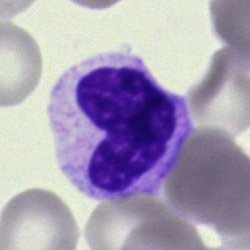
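Metamyelocyte at the centre of the smear. Its nucleus looks kidney-shaped to me, with the notch turned toward the left, and it seems to sit off-centre toward the right side of the cell. The chromatin appears dense and dark purple, while pale lilac cytoplasm fills a wide rim on the left.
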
